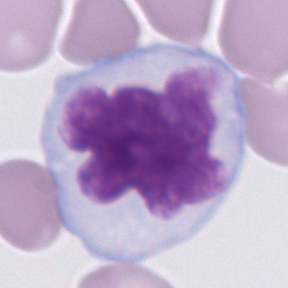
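Monocyte at the centre of a peripheral blood smear. Its outline is roughly round, the edge slightly uneven. The nucleus is irregular, with several broad lobes and notches. It sits near the centre, cytoplasm surrounding it on all sides. I see no distinct coarse granules there.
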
